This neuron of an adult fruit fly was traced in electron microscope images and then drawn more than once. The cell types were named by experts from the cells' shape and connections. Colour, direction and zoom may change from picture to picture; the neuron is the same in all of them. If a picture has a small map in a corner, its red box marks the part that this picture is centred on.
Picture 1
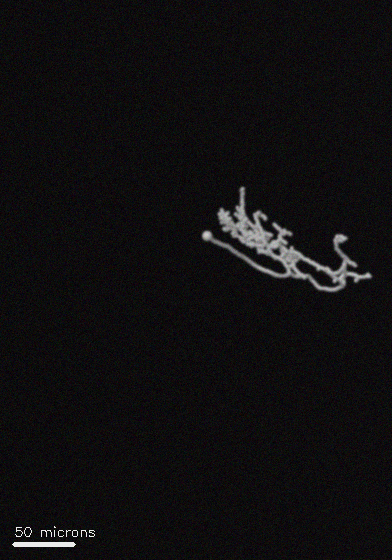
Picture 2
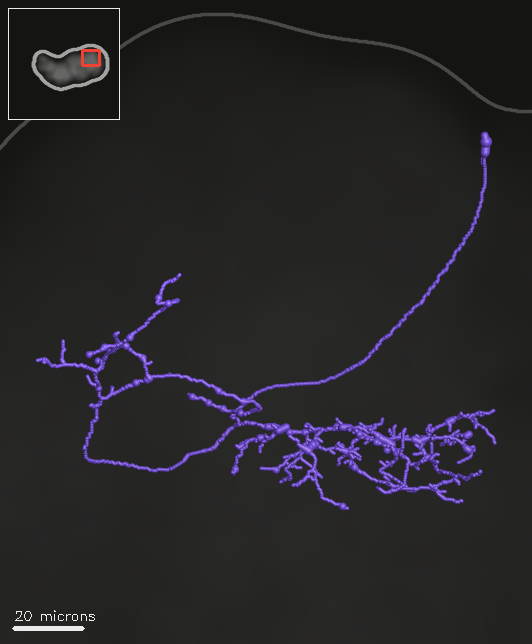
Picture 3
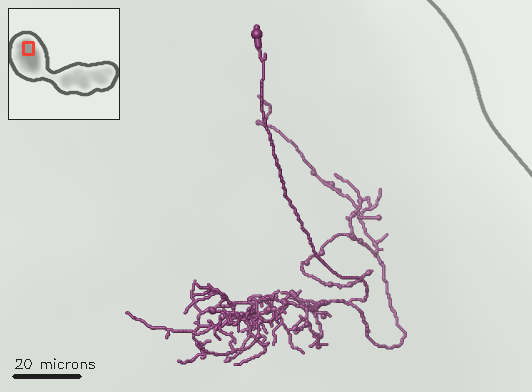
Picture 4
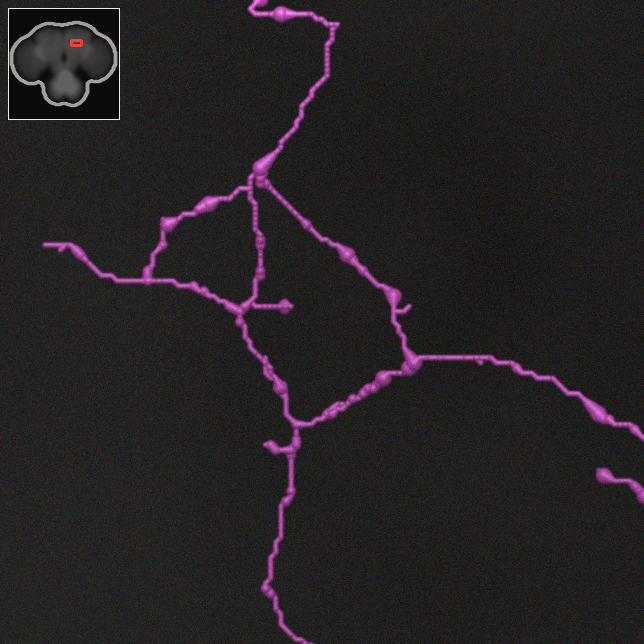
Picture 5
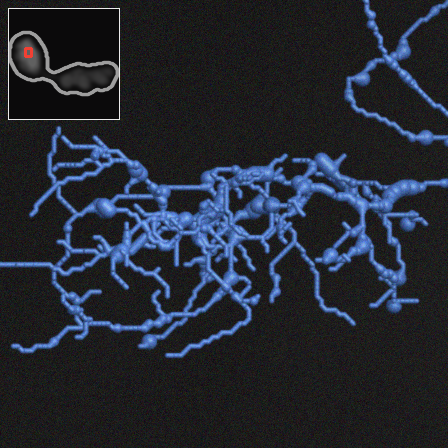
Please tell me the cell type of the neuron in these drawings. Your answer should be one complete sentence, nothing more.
The cell type PLP115_b is the type of this neuron.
